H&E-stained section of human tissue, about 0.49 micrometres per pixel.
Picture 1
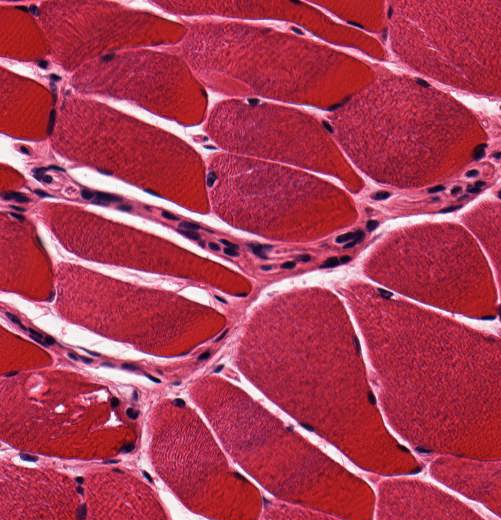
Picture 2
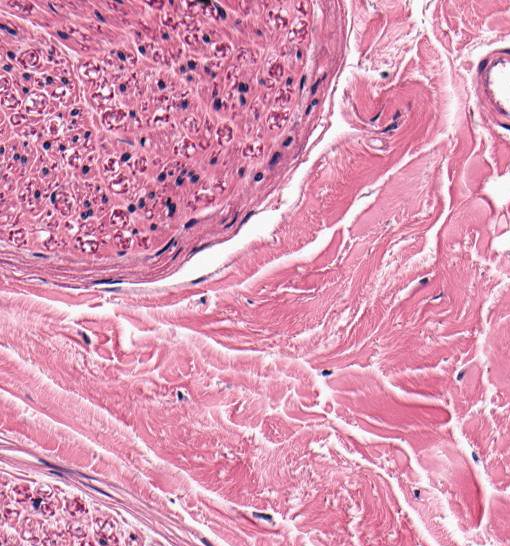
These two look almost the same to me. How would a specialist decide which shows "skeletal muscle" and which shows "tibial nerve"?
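First, the names: picture 1 is skeletal muscle, picture 2 the tibial nerve. Outline: the muscle fibres are polygonal to rounded, with fairly straight sides where they abut their neighbours, while the nerve shows a large rounded fascicle cut in cross section in the upper left. Nuclei: small, dark, flattened and at the periphery in the muscle fibres; small, dark and oval, scattered between the axon profiles, inside the nerve fascicle. Stain: the muscle fibre cytoplasm is a deep, fairly even red with eosin. Surroundings: in the muscle, a wider connective tissue band crowded with small dark nuclei runs diagonally from the upper left toward the centre; the nerve fascicle has a thin layered sheath with flattened, elongated nuclei and lies amid dense wavy pink collagen with sparse nuclei.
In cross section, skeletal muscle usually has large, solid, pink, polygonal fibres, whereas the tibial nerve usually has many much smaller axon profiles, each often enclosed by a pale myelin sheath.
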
